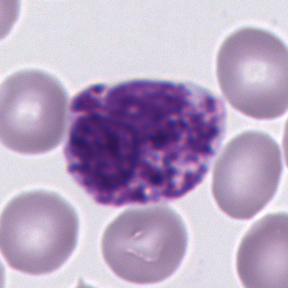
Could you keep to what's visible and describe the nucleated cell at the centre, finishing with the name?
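Coarse dark blue-purple granules are scattered over the whole cell. They sit on top of the nucleus and blur its outline. Their sizes clearly vary from one to another. Between them, the cytoplasm is pale lilac-pink. This is a basophil.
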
